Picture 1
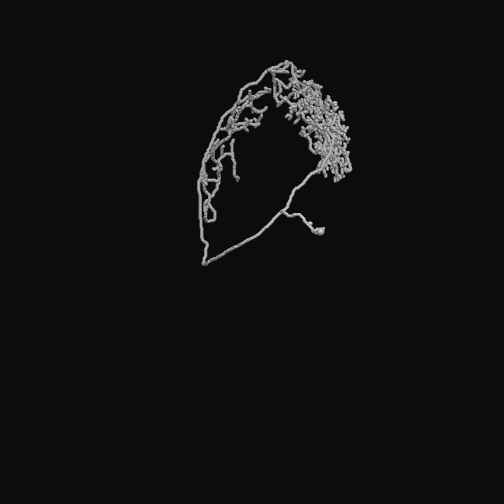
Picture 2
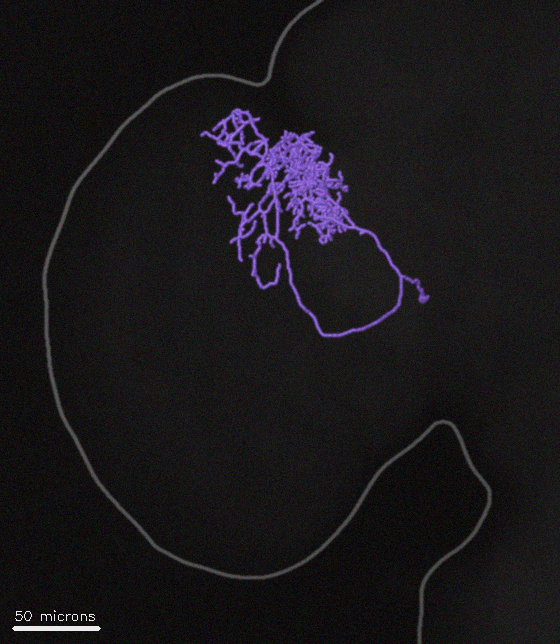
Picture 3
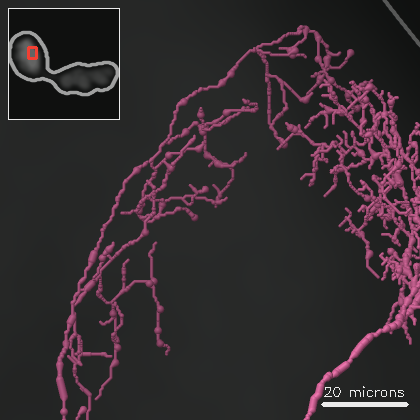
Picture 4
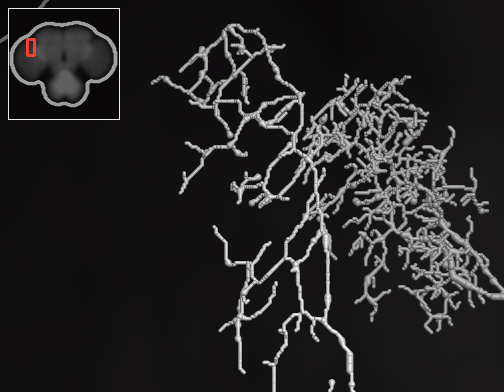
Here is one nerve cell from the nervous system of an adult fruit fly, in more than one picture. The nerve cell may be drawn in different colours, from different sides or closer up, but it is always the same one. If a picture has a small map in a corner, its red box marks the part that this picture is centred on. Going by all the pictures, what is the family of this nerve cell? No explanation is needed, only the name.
MeLo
